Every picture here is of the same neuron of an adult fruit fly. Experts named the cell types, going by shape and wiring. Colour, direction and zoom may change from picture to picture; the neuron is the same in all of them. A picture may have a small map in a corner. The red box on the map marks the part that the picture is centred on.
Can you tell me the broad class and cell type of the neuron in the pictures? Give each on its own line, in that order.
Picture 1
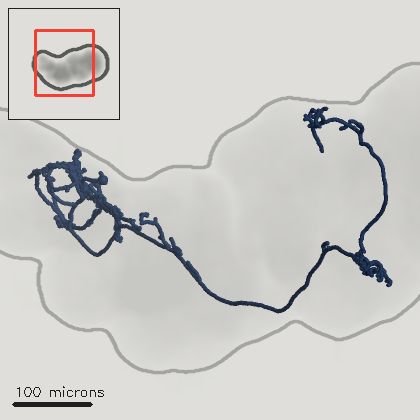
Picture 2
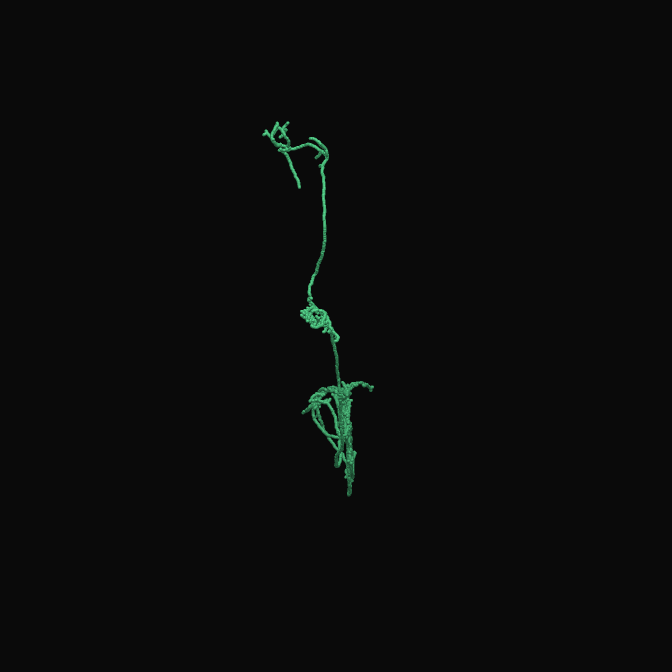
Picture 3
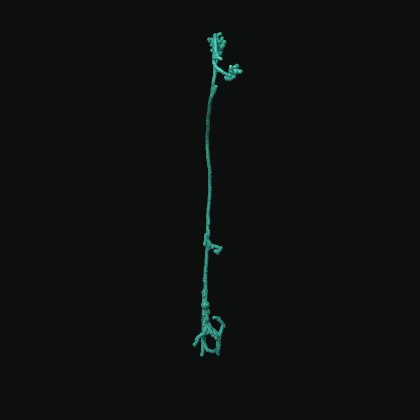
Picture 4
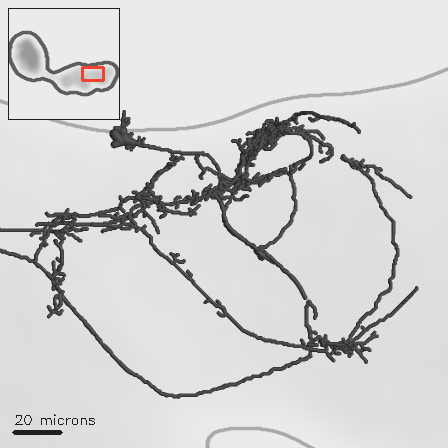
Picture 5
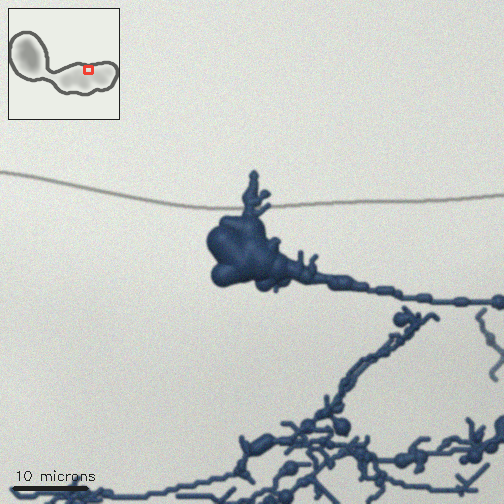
ascending neuron
ANXXX136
